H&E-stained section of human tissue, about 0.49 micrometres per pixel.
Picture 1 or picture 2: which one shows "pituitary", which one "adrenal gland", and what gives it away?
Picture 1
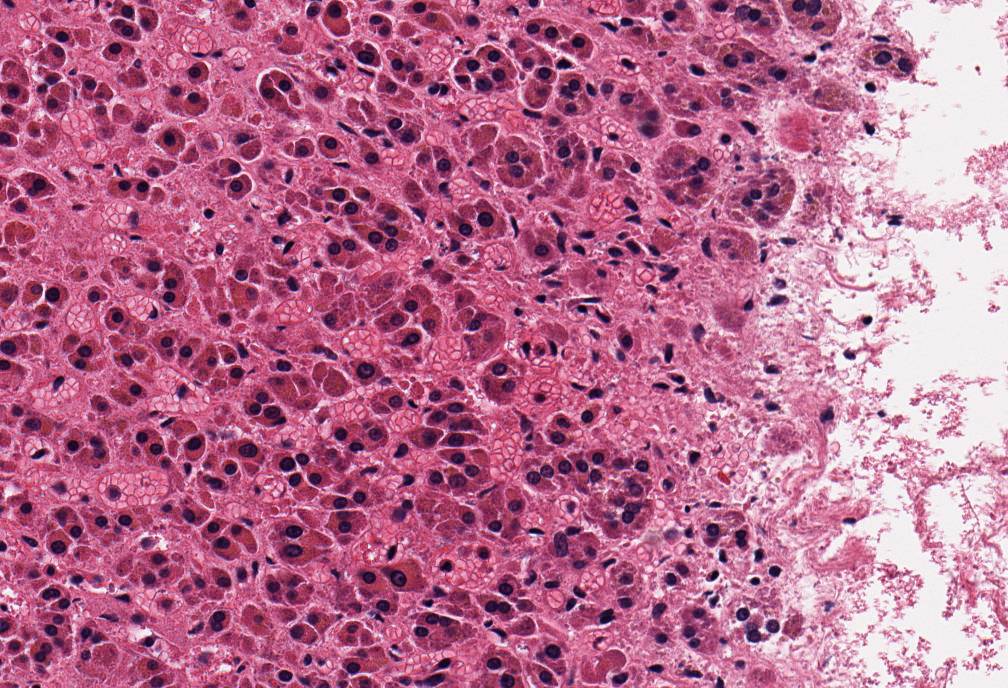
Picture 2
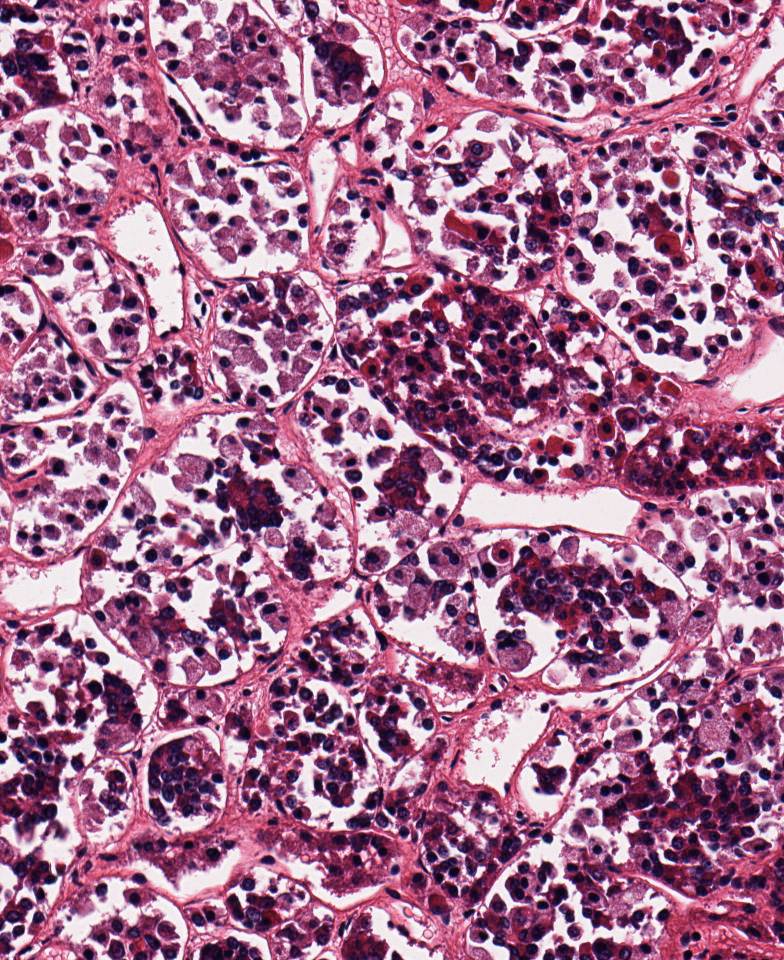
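Adrenal gland's the first one, pituitary the second. The adrenal gland has large polygonal cells in solid sheets and small nests across most of the field, with no glandular lumens and round, dark, mostly central nuclei. Most of those cells have abundant granular cytoplasm, pink to reddish-brown, but scattered ones, especially in the left half, have finely bubbly cytoplasm full of small clear vacuoles. In the pituitary, cells with small, round, darkly stained nuclei sit in rounded nests all over the field. The septa between nests are delicate pink strands carrying flattened nuclei of thin-walled capillaries, and there are no glandular lumens or colloid-filled follicles.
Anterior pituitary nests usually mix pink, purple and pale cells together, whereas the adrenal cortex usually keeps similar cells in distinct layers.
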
